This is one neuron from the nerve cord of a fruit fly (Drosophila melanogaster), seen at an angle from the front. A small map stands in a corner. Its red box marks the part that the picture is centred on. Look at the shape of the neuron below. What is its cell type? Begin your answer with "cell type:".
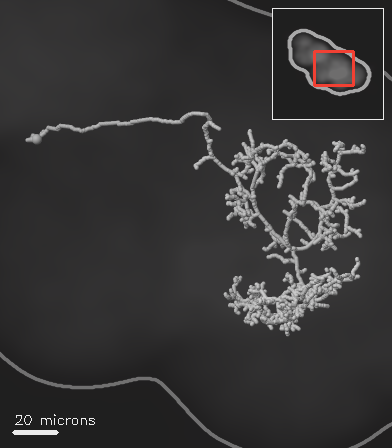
cell type: IN03A033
